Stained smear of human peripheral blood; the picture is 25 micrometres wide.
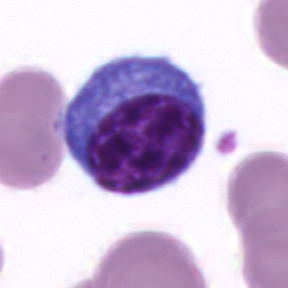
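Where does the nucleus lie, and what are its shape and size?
Off-centre, toward the lower right; it is oval, about 11 by 8 micrometres, and fills about 60% of the cell's area, the cell itself being about 13 micrometres across.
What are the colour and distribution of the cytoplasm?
Deep blue, forming a broad rim on the upper left side and only a thin edge on the lower right.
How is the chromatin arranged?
It is coarse and clumped into dark patches.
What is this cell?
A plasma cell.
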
